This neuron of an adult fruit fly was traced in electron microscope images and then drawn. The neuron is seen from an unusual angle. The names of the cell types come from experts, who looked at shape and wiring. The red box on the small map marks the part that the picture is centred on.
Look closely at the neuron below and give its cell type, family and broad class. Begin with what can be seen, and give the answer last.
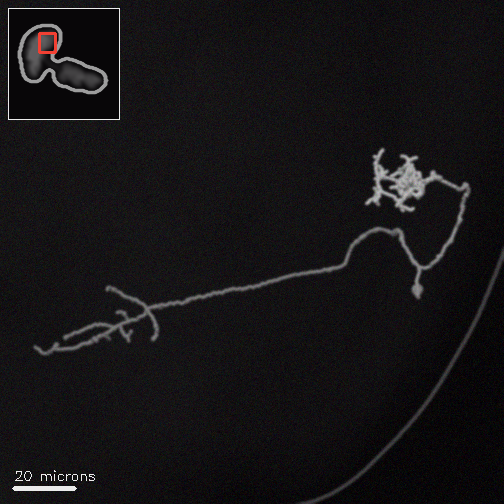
It lies in the brain. By the scale bar it is about 140 microns wide in this view. Its cell type is LPC1. The family is LPC. Its broad class is visual projection neuron.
